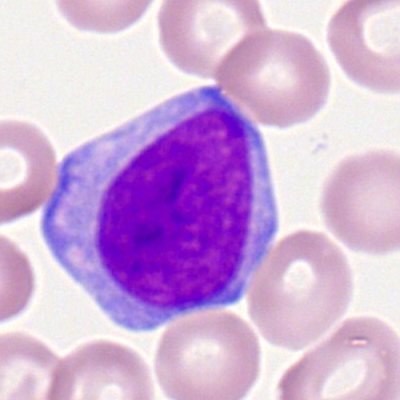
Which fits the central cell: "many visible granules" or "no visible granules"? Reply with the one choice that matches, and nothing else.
No visible granules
